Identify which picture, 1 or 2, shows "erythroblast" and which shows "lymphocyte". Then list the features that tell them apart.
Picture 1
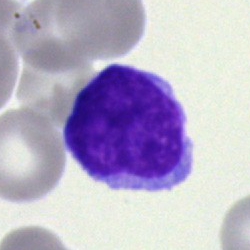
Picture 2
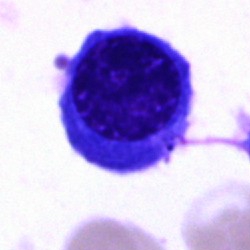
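Picture 1 shows a lymphocyte, and picture 2 shows an erythroblast. In picture 1 the cytoplasm is scant, forming a pale blue rim mainly along the lower edge, whereas in picture 2 it is a deep blue rim that is widest along the lower edge. The chromatin is dark purple in both; in picture 1 it is dense, with a coarse, clumped look, and in picture 2 it is blotchy rather than evenly smooth. The outlines also differ: the lymphocyte's is slightly irregular, with a ragged margin at the lower right, while the erythroblast has a small round bleb on its upper left edge. No vacuoles are seen in the cytoplasm of the lymphocyte.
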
